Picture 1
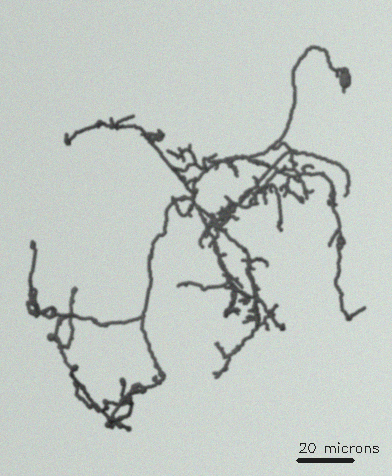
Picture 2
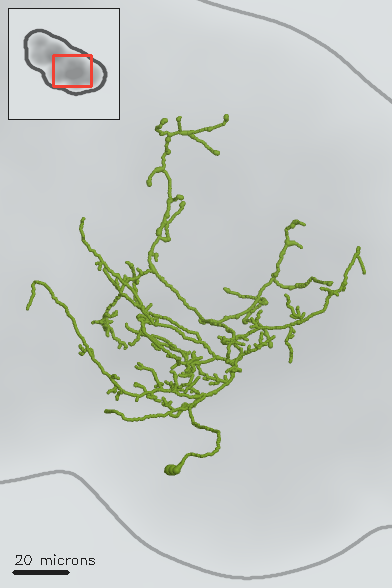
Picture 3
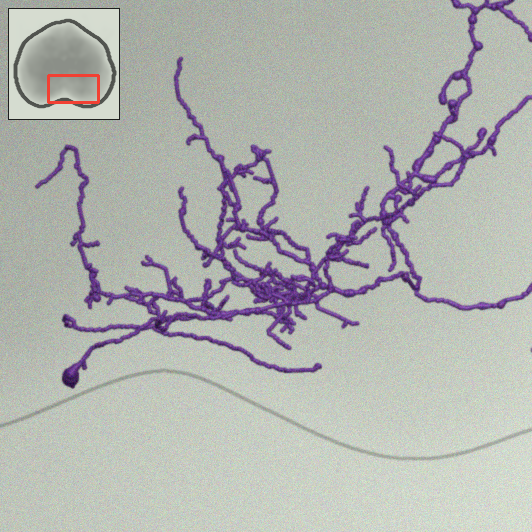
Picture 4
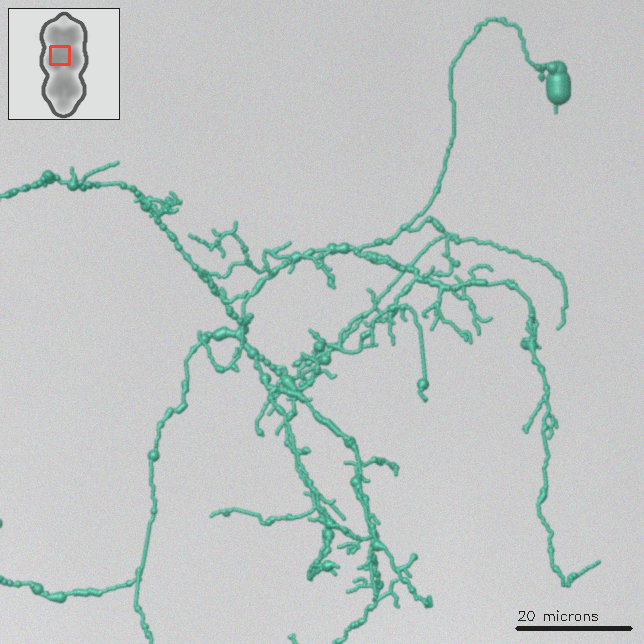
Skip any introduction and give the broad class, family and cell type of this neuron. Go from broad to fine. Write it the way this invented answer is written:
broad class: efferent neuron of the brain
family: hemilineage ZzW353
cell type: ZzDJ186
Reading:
broad class: nerve-cord intrinsic neuron
family: hemilineage 14A
cell type: IN14A025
